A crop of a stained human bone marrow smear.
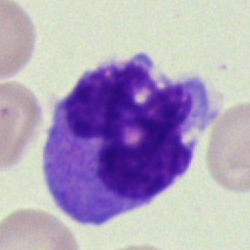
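Monocyte, central cell, stained bone marrow smear. Outline irregular; pale ragged edge at upper right. Chromatin dark purple, coarsely clumped; two small pale spots near nuclear centre. Cytoplasm pale bluish-lilac, widest lower left.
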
